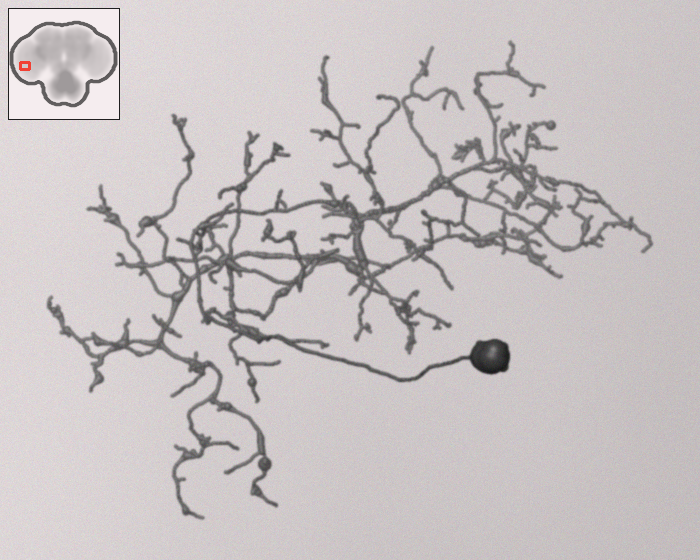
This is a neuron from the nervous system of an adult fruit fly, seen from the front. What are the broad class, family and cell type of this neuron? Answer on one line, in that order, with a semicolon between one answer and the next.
optic-lobe intrinsic neuron; Mi; Mi14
